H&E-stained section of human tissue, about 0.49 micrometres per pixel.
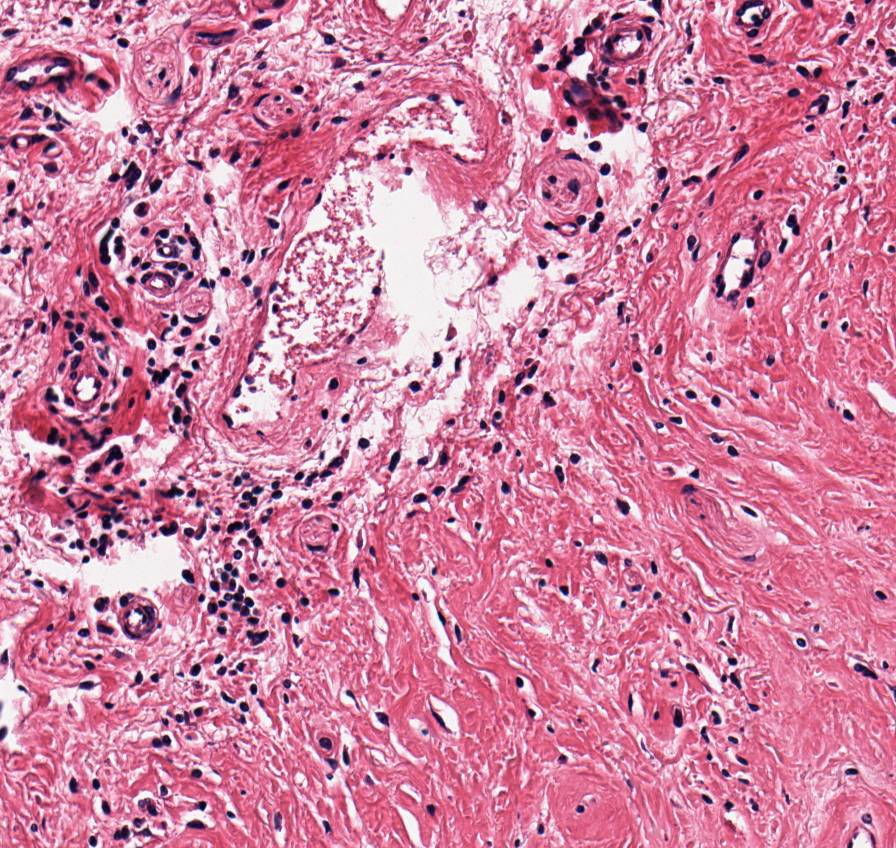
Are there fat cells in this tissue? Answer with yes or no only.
No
